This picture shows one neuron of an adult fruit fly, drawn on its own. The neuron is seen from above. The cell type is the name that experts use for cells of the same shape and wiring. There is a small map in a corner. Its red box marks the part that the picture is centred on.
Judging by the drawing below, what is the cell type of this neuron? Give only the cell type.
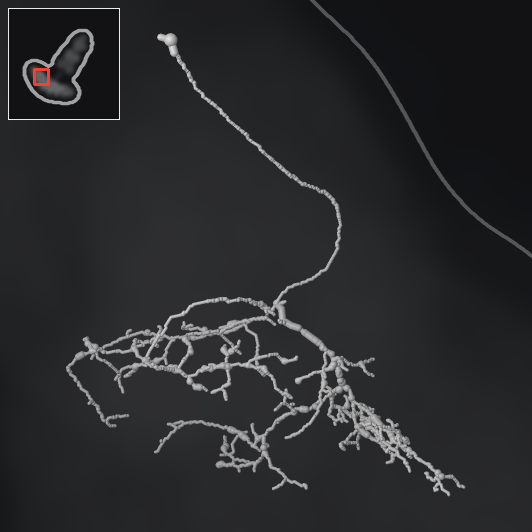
PVLP113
